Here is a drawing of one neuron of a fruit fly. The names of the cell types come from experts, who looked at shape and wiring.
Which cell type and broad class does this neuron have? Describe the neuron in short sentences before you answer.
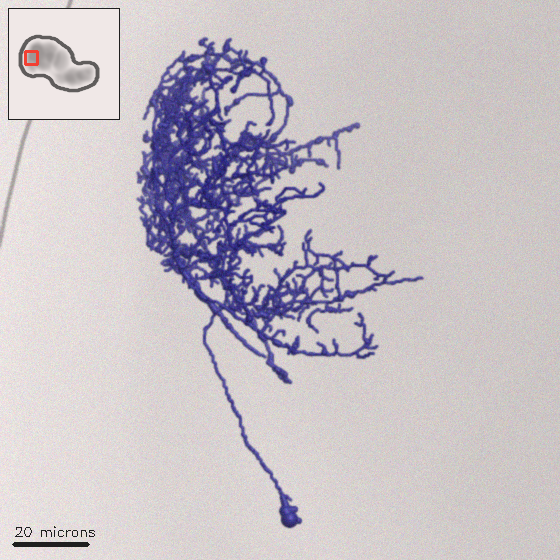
The cell body can be seen at the bottom of the picture. By the scale bar it is about 130 microns tall in this view. More than a hundred branch ends can be seen. The cell type is AVLP600. This is a central-brain intrinsic neuron.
